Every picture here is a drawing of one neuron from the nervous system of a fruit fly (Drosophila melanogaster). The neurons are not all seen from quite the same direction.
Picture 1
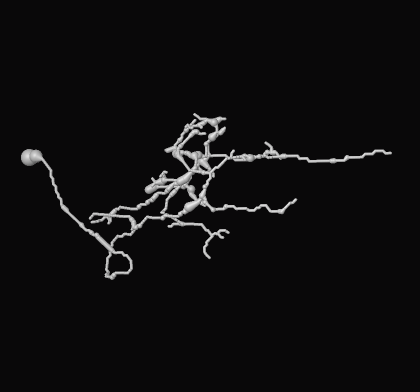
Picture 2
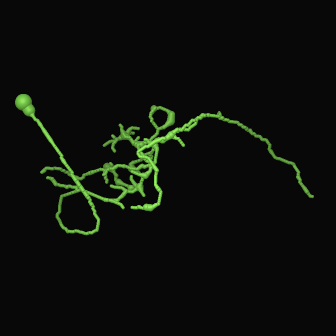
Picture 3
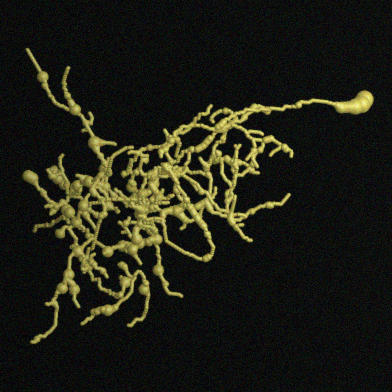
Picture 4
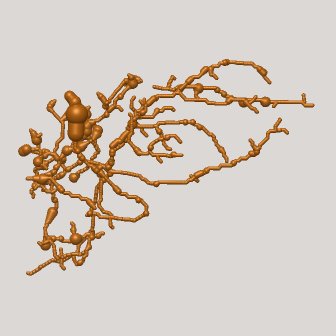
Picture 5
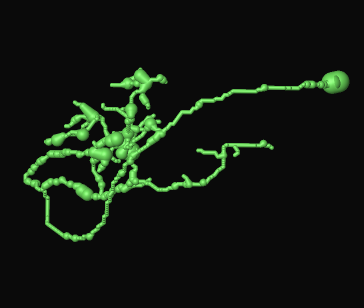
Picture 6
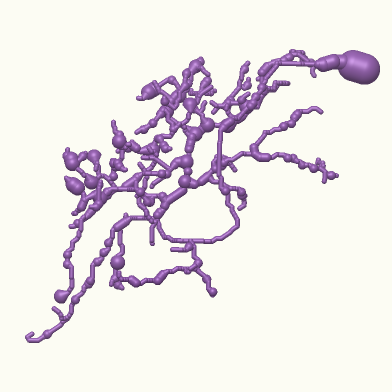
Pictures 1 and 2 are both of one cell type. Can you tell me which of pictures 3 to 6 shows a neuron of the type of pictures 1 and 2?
Picture 5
